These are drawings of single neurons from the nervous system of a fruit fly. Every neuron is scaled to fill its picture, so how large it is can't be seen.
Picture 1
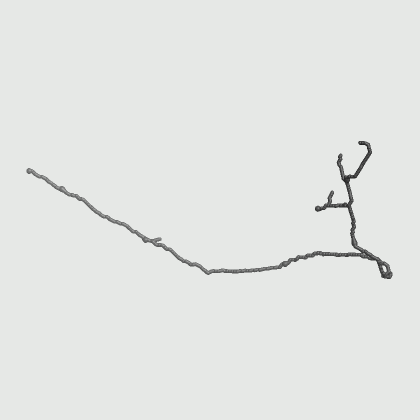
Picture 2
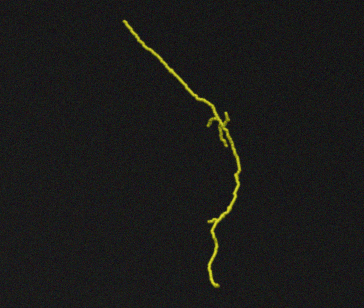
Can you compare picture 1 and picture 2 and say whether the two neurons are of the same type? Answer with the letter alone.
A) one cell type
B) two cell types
A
